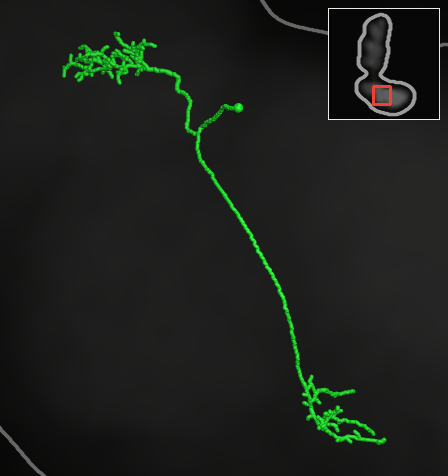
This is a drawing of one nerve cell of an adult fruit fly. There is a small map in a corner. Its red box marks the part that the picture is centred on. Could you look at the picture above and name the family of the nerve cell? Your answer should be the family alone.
hemilineage VPNd2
